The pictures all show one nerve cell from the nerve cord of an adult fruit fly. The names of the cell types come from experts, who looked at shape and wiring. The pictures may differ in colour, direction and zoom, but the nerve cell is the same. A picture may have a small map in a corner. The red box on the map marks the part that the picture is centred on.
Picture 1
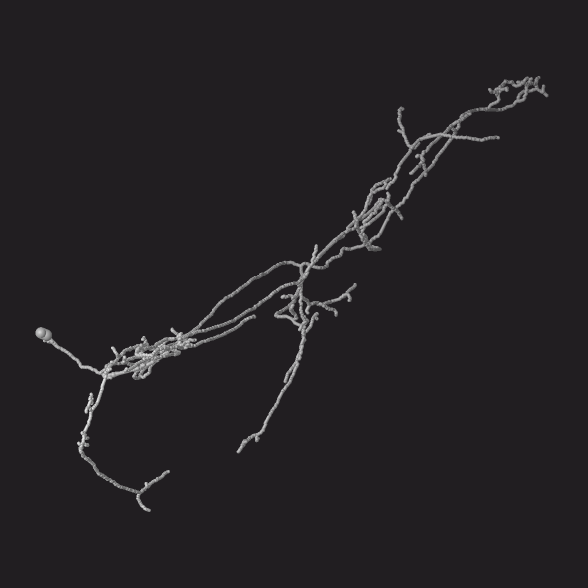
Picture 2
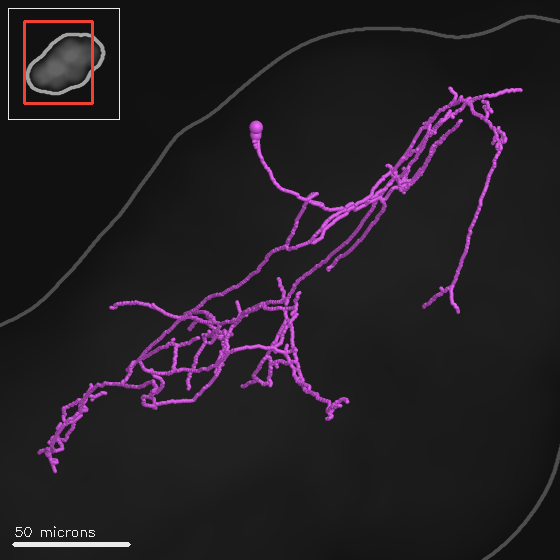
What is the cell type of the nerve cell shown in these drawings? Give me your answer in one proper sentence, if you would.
This nerve cell counts as a member of the cell type INXXX204.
